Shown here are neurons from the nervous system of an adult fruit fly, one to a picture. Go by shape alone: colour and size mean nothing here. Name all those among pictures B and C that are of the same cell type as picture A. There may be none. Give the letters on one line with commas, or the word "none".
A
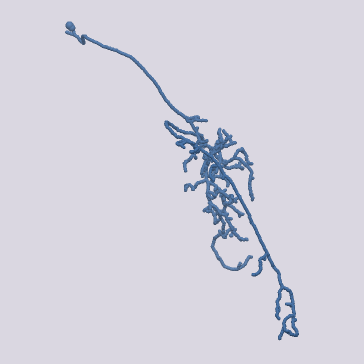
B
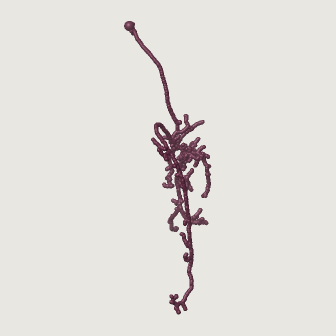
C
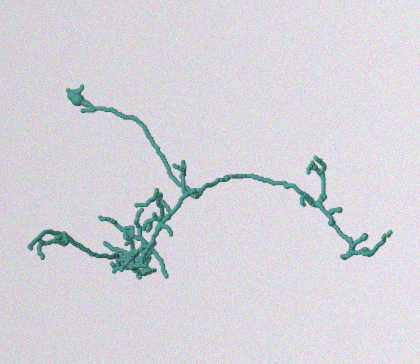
B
